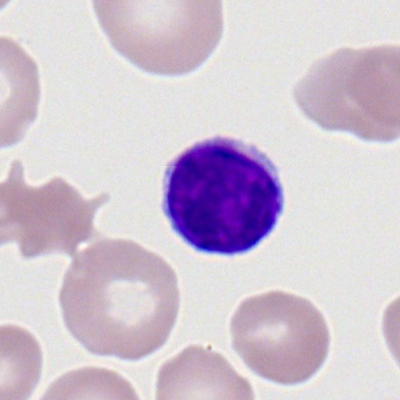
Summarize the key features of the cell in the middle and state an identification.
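Looking at the nucleus, the chromatin is dense, dark purple and coarsely clumped, and I can't make out any nucleoli. Cytoplasm is scant, no more than a very thin rim around it, and I see no granules anywhere. So this is a lymphocyte.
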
